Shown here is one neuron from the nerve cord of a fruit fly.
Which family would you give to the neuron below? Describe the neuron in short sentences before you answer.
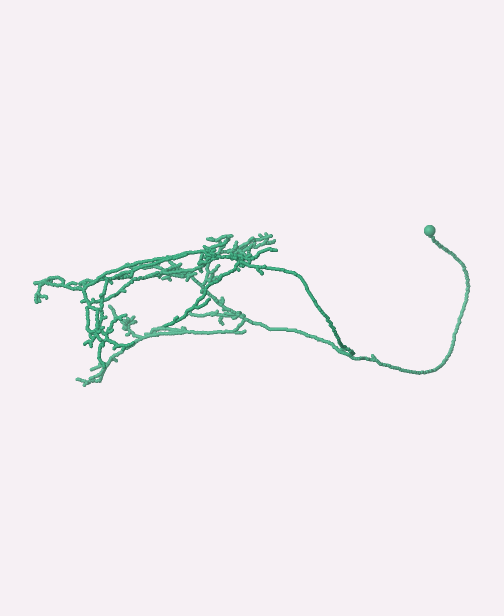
Dozens of branch ends can be seen. In this view it is more than twice as wide as it is tall. This is a nerve-cord intrinsic neuron. Its family is hemilineage 19B.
